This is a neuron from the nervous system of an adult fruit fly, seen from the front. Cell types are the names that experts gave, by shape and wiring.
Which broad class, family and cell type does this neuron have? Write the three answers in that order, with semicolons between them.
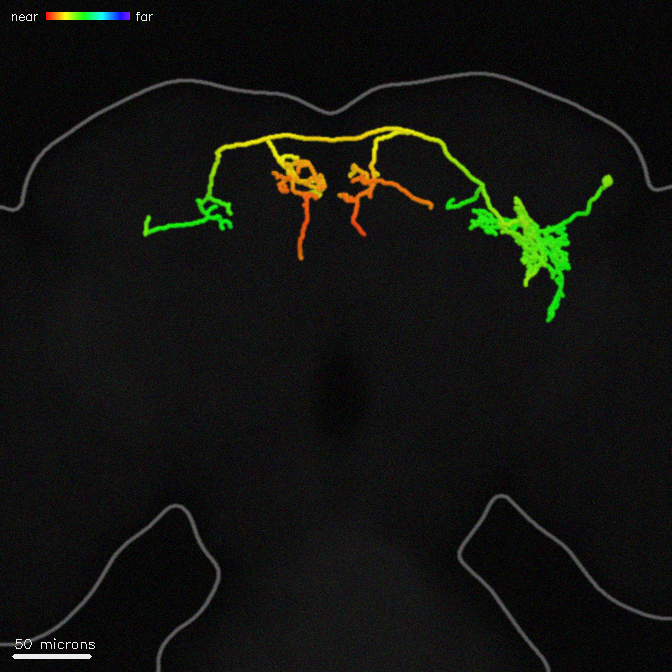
central-brain intrinsic neuron; hemilineage SLPal2; AVLP742m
